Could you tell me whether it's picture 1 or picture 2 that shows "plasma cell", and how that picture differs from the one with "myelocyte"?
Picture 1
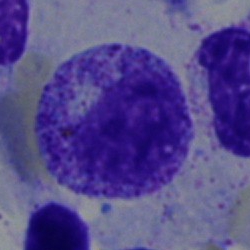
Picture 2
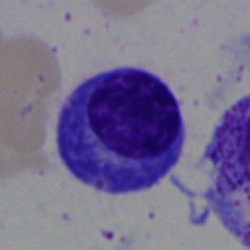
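Picture 1 shows a myelocyte, and picture 2 a plasma cell. Both cells have a smooth, rounded outline. In the plasma cell the chromatin is dark purple and coarsely clumped, and no nucleolus is visible.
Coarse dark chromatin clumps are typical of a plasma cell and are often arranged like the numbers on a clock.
Each cell has a paler area next to its nucleus: in the myelocyte a granule-poor patch of cytoplasm at the upper left, in the plasma cell a paler zone against the lower-left side of the nucleus.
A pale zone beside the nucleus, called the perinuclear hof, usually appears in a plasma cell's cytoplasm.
The plasma cell's cytoplasm shows no distinct granules.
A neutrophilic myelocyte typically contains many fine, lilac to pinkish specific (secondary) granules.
No clear vacuoles are seen in the myelocyte's cytoplasm, and parts of other dark-staining nucleated cells lie at the edges of its picture without touching it.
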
